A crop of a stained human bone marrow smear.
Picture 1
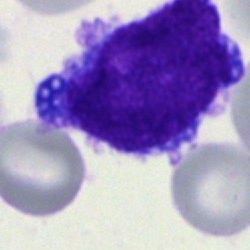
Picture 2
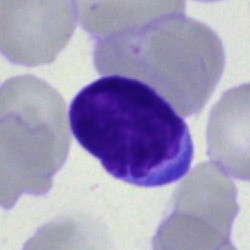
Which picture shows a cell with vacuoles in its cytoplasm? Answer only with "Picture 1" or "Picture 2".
Picture 1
